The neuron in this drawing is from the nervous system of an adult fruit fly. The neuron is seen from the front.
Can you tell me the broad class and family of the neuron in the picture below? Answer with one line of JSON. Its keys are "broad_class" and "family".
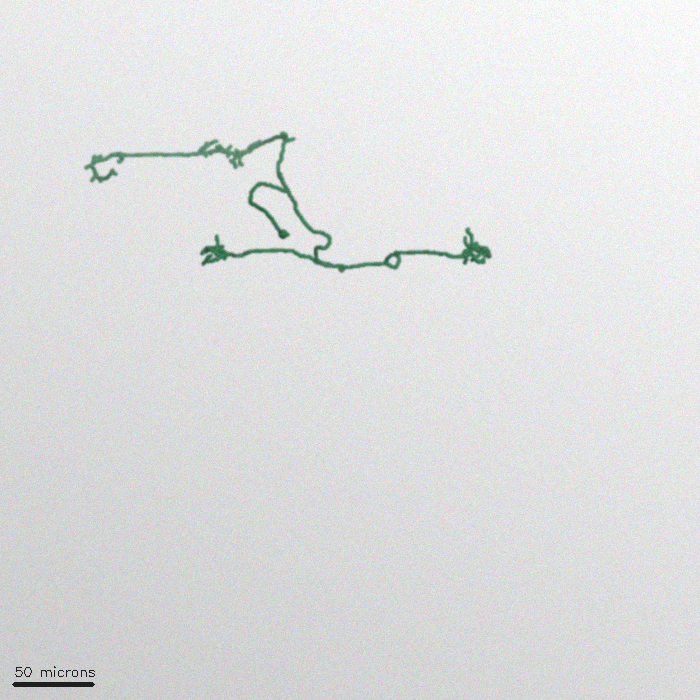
{"broad_class": "central-brain intrinsic neuron", "family": "class DAN"}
